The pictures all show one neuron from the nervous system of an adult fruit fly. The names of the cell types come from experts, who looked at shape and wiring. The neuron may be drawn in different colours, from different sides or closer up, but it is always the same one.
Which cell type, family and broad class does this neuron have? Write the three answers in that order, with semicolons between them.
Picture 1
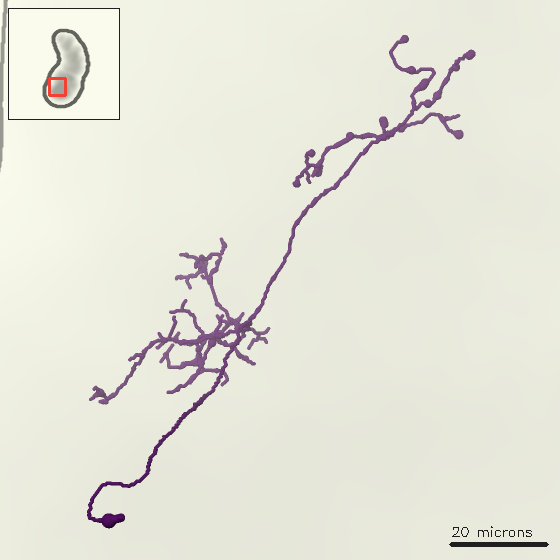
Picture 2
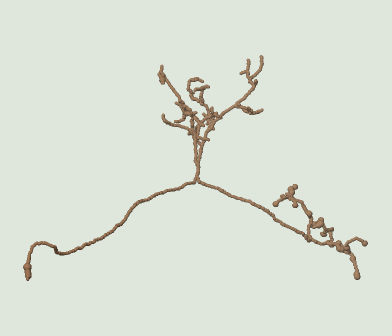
CB1975; hemilineage SMPad2; central-brain intrinsic neuron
